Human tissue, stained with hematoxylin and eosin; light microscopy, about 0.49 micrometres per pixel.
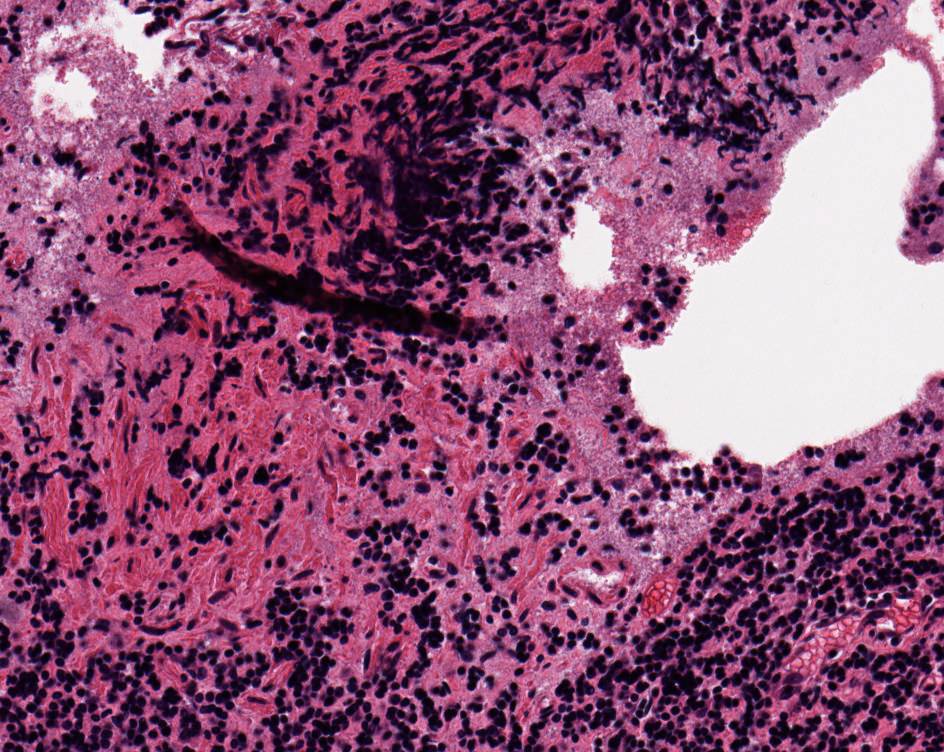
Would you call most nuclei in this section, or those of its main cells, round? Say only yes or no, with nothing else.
Yes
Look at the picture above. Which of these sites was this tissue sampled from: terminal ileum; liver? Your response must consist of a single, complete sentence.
The origin of this tissue is the terminal ileum.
